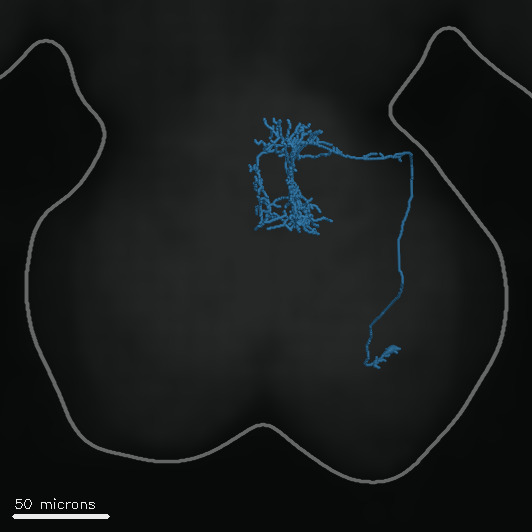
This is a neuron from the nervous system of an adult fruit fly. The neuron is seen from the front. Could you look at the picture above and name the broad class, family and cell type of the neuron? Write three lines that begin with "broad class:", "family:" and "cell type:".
broad class: nerve-cord intrinsic neuron
family: hemilineage 13A
cell type: IN13A013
